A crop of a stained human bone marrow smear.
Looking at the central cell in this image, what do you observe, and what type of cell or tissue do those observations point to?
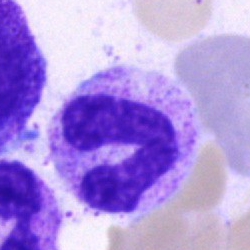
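This one has a smooth, round outline. The nucleus is a single unsegmented band bent into a C shape, its open side facing left, and I can't see any nucleoli in it. So it's a band neutrophil.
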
